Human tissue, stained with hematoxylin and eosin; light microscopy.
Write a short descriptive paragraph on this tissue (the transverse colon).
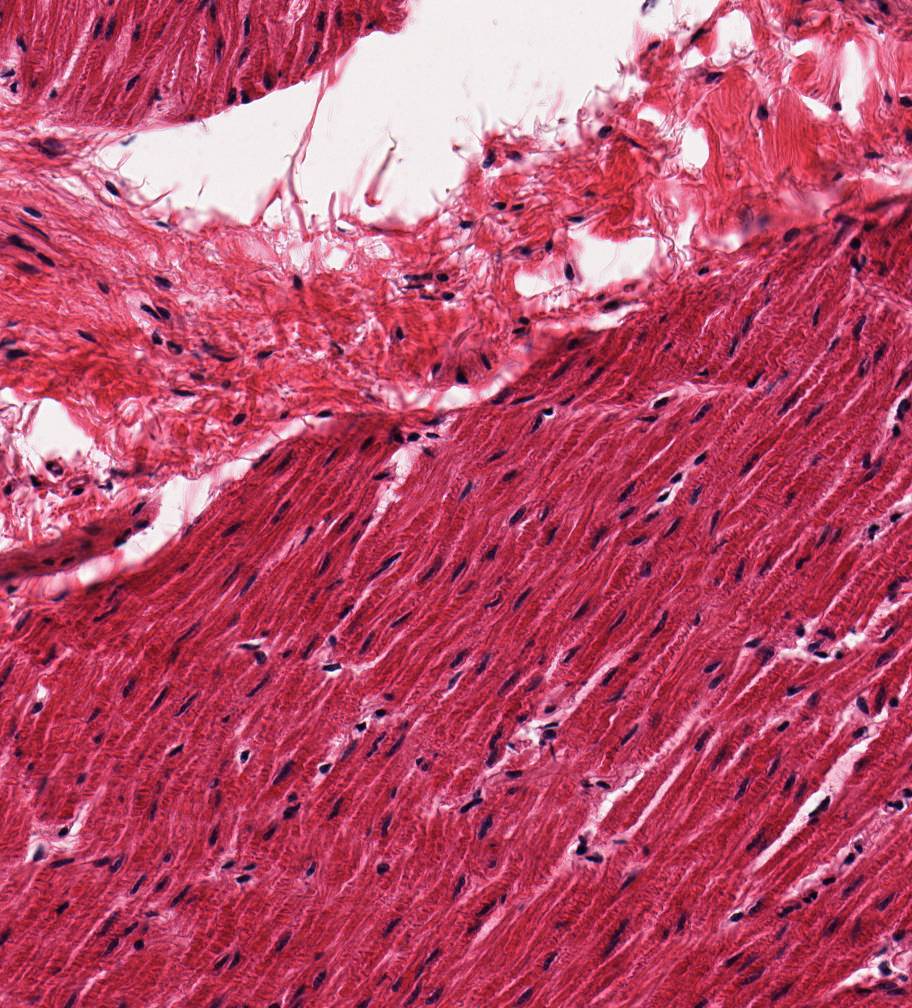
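Looking at this, I notice densely packed muscle fibres filling the lower two-thirds of the field, while the tissue across the top is looser and frayed. The fibres seem to run diagonally, from lower left to upper right. Within each fibre, I can make out elongated oval nuclei lying centrally. And searching the whole field, I find no fat cells at all.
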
